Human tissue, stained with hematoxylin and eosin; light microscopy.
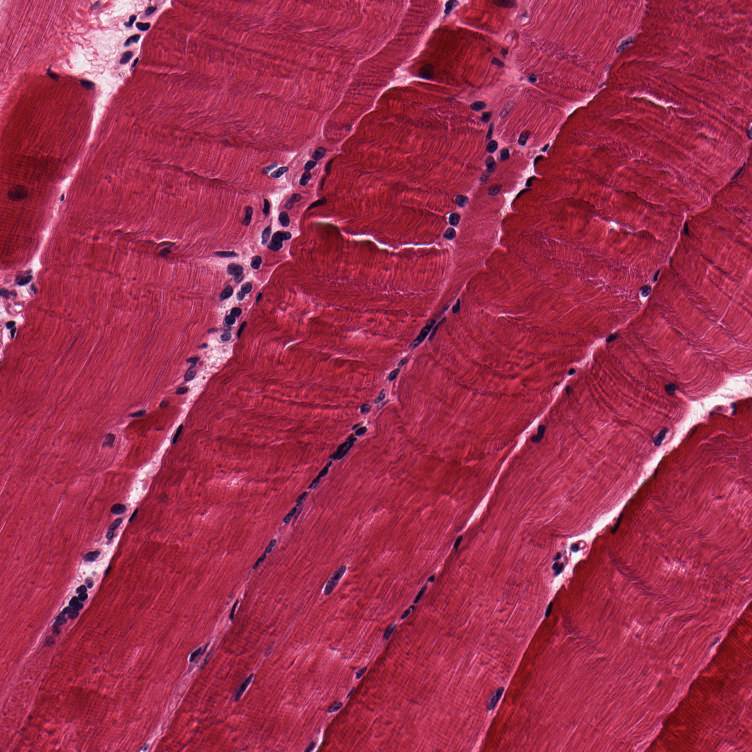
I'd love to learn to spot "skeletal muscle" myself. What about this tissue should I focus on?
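Skeletal muscle: fibres lie side by side, no branching or joining between them; fits.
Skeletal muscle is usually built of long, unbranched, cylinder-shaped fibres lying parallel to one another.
Fine cross-striations run across the fibre width; fits.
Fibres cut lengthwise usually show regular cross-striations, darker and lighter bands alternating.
Most nuclei small, dark purple, elongated, at the fibre edges; fits.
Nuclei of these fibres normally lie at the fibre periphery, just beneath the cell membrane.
Cytoplasm deep, even pink-red. Nothing seen stands against the name.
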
